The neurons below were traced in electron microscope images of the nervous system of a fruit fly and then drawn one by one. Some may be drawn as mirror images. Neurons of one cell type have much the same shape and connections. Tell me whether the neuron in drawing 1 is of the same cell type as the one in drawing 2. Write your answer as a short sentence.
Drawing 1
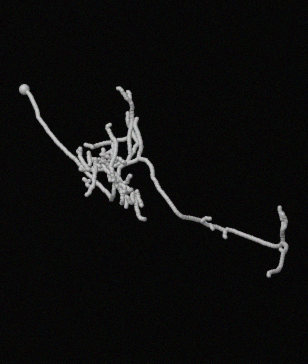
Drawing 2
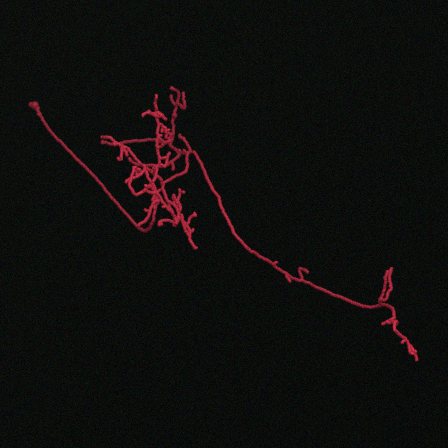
They are of the same cell type.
